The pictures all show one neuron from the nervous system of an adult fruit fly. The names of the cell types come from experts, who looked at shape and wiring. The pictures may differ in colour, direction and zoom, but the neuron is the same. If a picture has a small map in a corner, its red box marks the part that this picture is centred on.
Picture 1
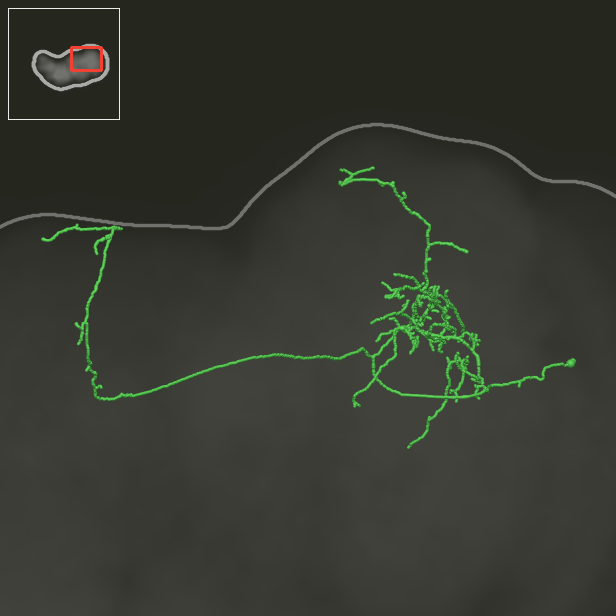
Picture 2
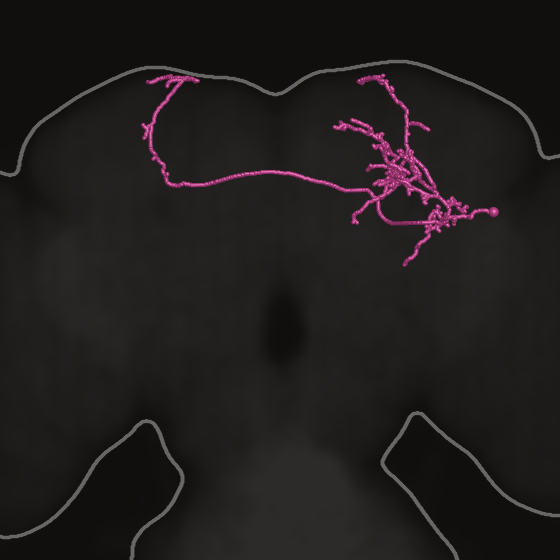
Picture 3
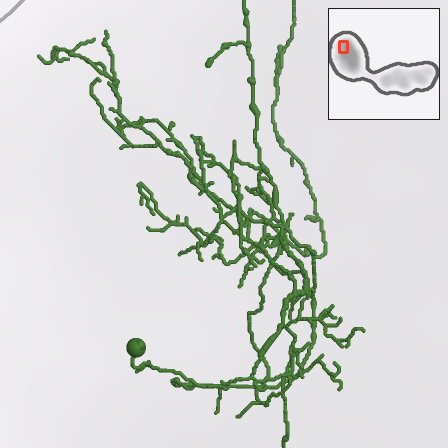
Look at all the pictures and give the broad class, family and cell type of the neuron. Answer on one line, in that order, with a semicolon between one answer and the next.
central-brain intrinsic neuron; hemilineage VLPl&d1_dorsal; CB1165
